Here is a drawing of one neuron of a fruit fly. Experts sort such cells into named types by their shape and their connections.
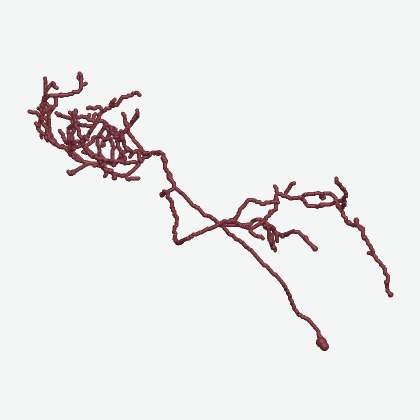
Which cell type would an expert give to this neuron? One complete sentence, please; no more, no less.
This neuron represents the cell type LHAV2b7_b.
